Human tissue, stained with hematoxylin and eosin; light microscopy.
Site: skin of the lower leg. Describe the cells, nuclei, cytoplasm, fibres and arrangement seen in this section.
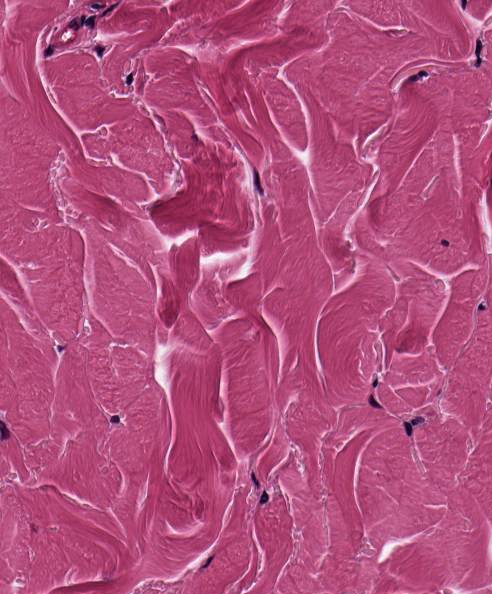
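Densely packed pink fibre bundles occupy the entire field, running in many different directions. Nuclei are sparse: scattered, small, dark, and mostly elongated or angular. They lie chiefly in the narrow spaces between bundles rather than within them.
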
